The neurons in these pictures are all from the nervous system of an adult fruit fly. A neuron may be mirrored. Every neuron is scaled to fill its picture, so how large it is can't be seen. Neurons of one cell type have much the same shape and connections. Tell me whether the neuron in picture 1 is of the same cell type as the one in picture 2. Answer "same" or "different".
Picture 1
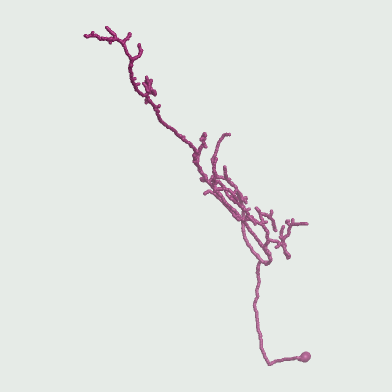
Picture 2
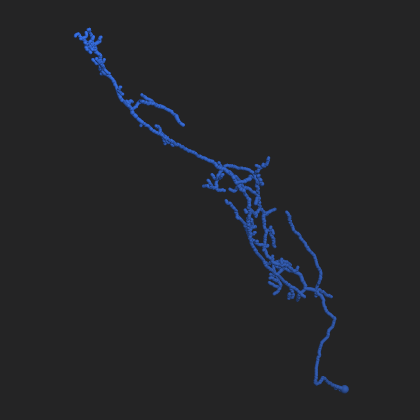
same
